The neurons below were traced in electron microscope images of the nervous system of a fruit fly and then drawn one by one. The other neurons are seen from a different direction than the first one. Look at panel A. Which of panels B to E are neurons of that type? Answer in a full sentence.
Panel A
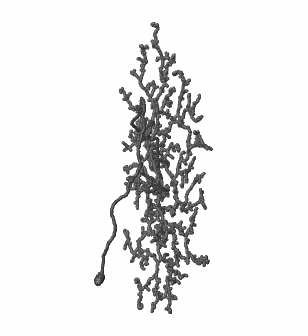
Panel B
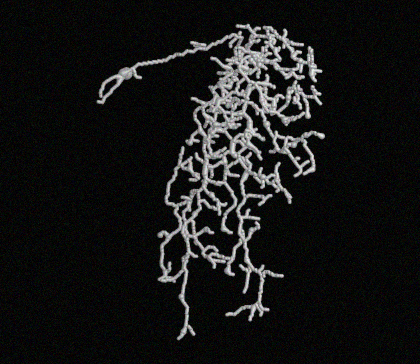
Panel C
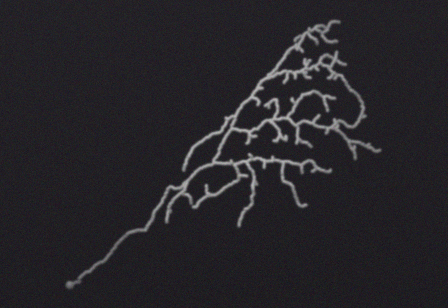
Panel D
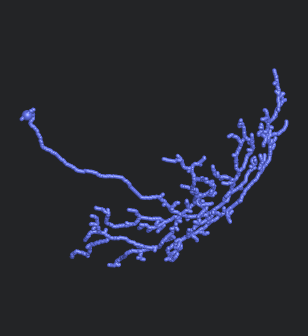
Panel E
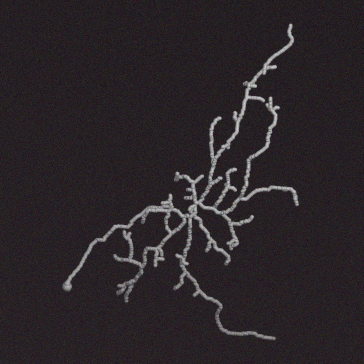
Panel B is of the same cell type.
